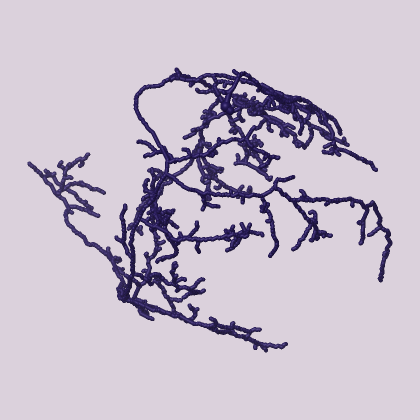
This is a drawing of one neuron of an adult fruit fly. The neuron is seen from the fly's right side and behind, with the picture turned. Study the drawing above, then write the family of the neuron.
hemilineage 19A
